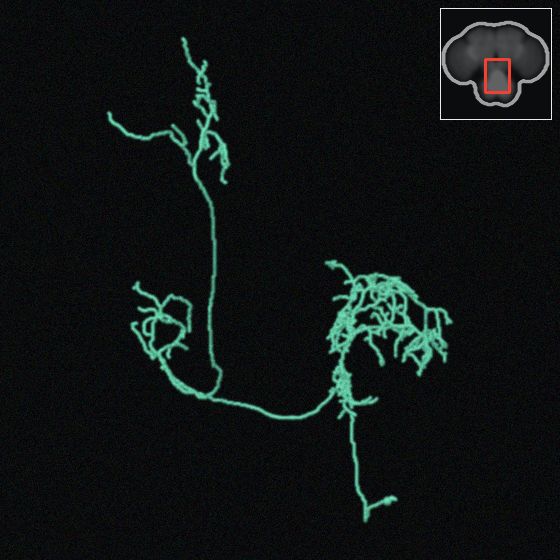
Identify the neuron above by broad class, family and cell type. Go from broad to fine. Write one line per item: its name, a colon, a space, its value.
broad class: ascending neuron
family: hemilineage 07B
cell type: AN07B049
